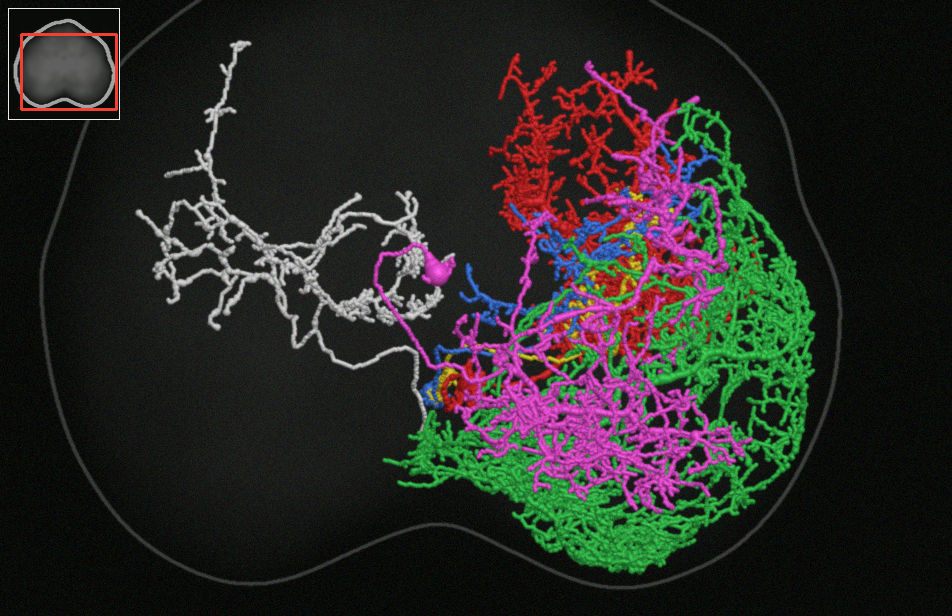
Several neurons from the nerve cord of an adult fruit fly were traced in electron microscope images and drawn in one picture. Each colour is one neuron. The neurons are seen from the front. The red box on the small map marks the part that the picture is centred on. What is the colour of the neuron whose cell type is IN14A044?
white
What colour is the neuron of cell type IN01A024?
magenta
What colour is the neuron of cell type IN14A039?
blue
